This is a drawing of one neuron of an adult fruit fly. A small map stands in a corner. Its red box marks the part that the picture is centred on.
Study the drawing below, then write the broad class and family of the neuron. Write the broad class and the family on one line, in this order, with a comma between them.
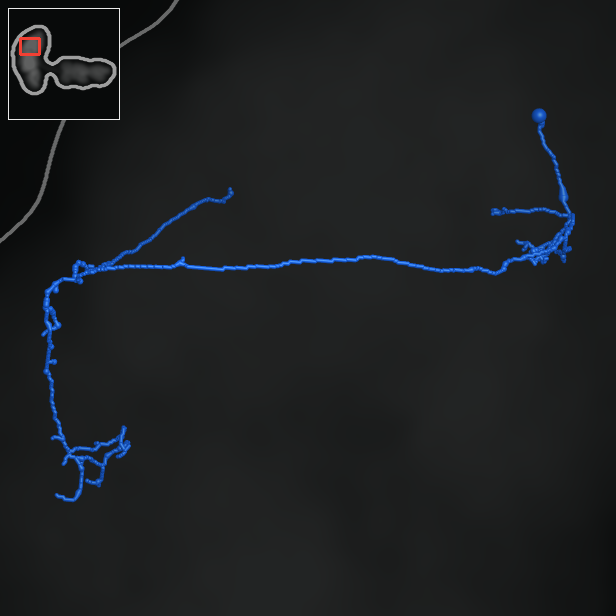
central-brain intrinsic neuron, class Kenyon Cell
